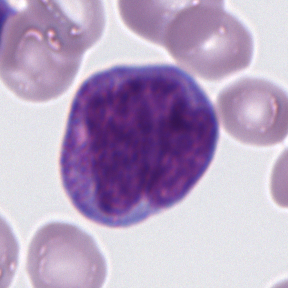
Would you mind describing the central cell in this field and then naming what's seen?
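Notice the smooth, rounded outline, without any surface projections. The nucleus fills most of the cell and has a deep notch at its lower edge, so it has a folded, two-lobed look. No vacuoles show in the cytoplasm. That's an atypical promyelocyte.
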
